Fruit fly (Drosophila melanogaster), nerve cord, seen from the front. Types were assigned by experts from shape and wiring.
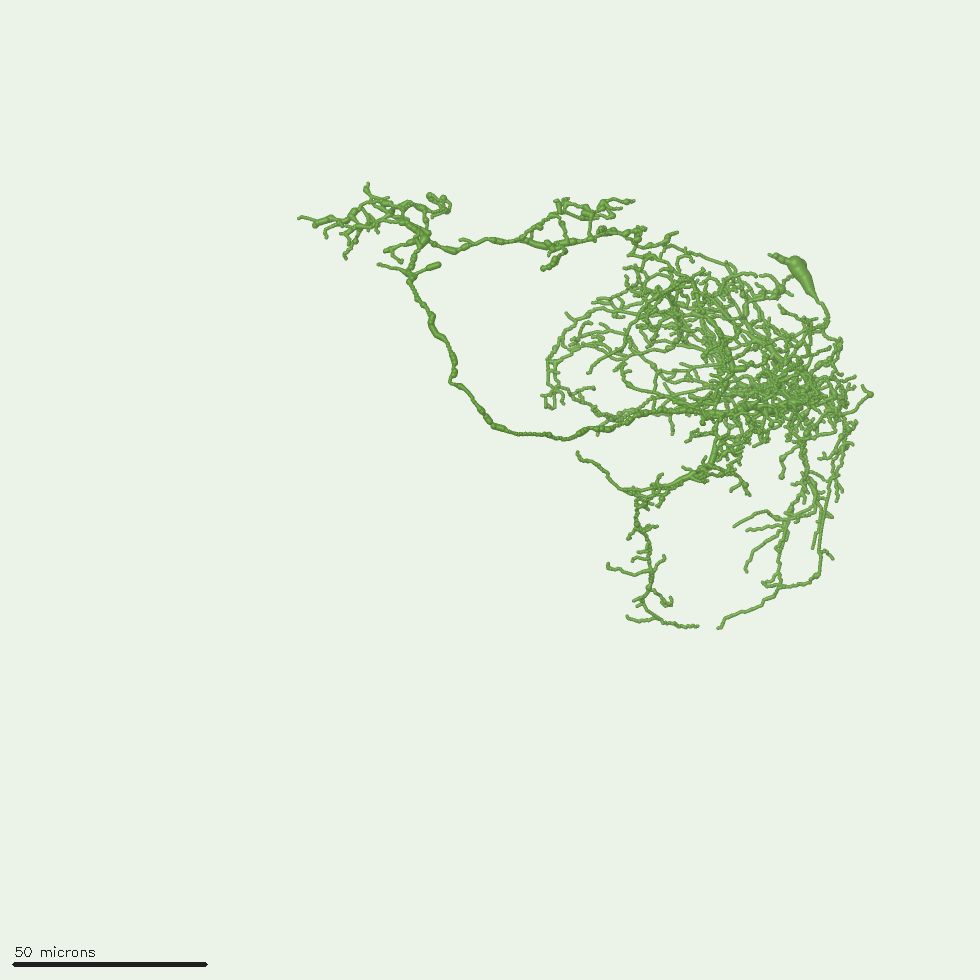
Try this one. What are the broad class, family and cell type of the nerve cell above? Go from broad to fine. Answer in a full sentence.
A nerve-cord intrinsic neuron of hemilineage 18B, type IN18B013.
